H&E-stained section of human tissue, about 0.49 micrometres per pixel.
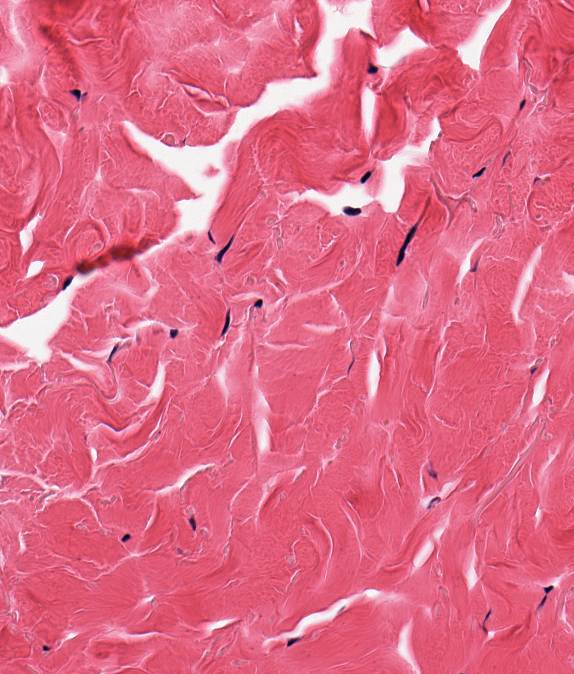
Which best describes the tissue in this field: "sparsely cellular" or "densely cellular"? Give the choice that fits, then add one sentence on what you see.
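Sparsely cellular. Nuclei are sparse and lie singly between the bundles.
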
